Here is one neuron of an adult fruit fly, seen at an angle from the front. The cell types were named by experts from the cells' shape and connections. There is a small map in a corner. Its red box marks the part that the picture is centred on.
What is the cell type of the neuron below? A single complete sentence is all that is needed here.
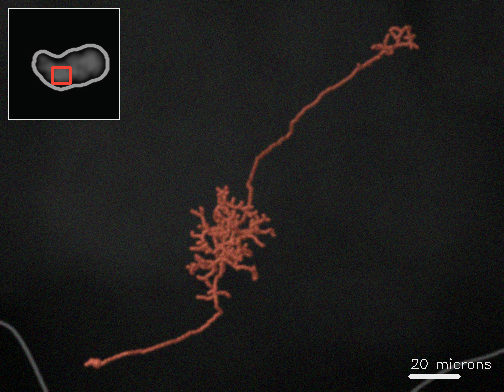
Belonging to the cell type TmY10 is this neuron.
